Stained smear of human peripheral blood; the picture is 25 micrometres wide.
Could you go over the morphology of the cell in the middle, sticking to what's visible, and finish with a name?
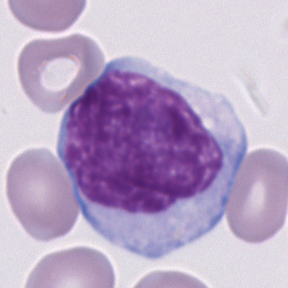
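Start with the nucleus: it is roughly oval, with no deep indentation and no lobes, and it lies off-centre toward the upper left of the cell. Its chromatin looks mottled, patched with darker and lighter purple. The cytoplasm is pale blue, turning a stronger blue out at the cell's edge. So this cell is a myeloblast.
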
